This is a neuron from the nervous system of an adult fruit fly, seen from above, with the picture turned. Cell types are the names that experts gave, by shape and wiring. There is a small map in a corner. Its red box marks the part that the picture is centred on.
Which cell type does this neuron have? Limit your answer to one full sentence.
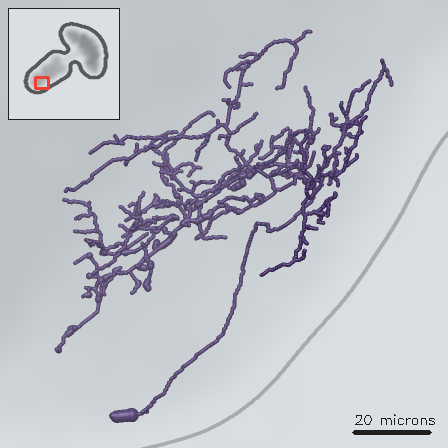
This neuron is typed as IN08A024.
